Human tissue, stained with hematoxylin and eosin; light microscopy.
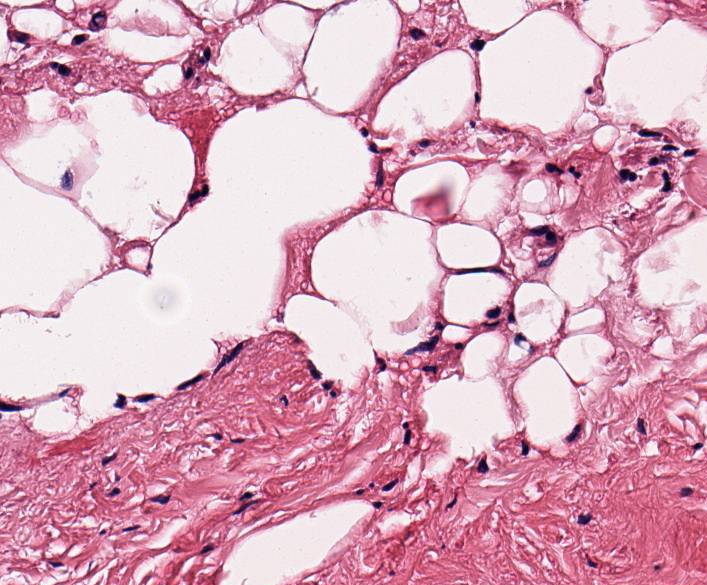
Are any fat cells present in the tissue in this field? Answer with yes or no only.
Yes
